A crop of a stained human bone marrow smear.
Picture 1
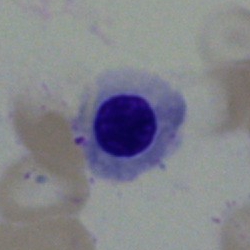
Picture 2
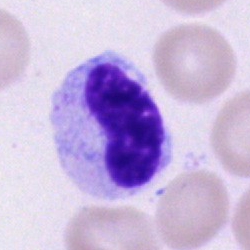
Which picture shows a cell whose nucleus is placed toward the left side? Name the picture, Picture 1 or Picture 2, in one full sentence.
What picture 1 shows is a cell with its nucleus toward the left.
